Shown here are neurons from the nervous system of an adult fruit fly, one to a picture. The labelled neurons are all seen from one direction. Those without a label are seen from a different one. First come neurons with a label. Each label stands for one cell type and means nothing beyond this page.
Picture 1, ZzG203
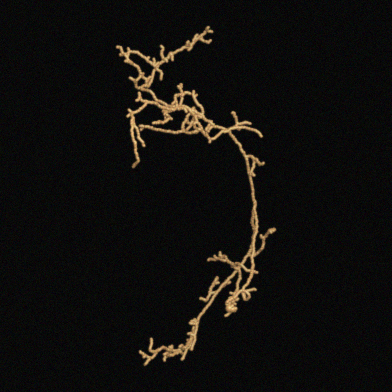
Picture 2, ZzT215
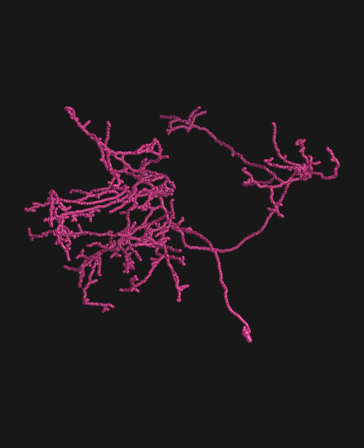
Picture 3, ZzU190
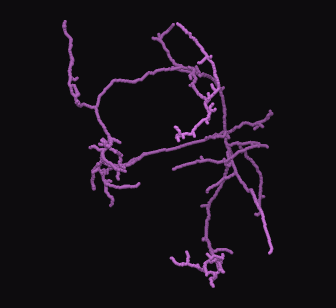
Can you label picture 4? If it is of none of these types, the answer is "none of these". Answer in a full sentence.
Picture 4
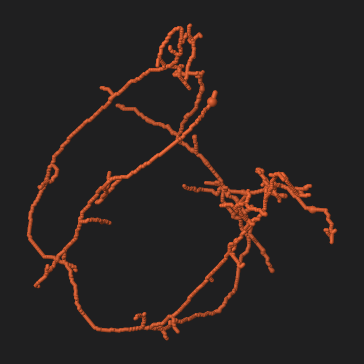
It belongs to ZzU190.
